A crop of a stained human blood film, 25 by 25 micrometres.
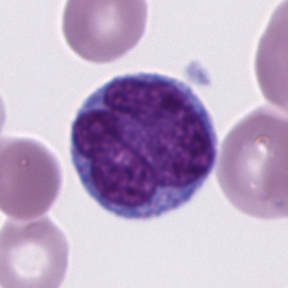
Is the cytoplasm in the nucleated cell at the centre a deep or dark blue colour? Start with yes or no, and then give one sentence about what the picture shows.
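Yes. The cytoplasm is blue.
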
